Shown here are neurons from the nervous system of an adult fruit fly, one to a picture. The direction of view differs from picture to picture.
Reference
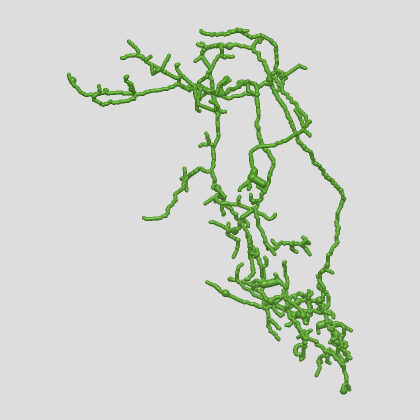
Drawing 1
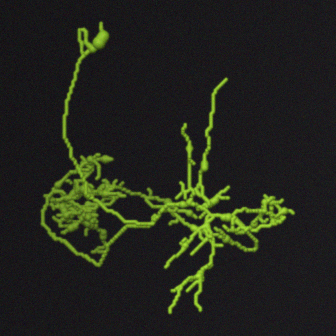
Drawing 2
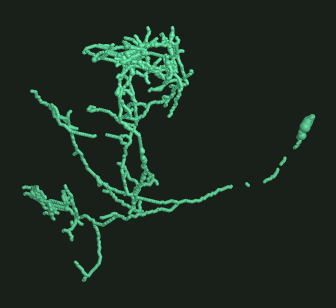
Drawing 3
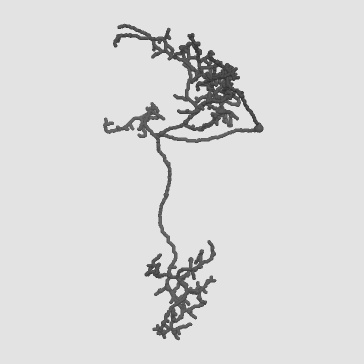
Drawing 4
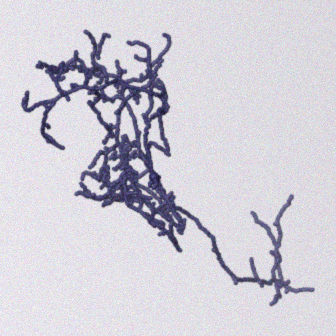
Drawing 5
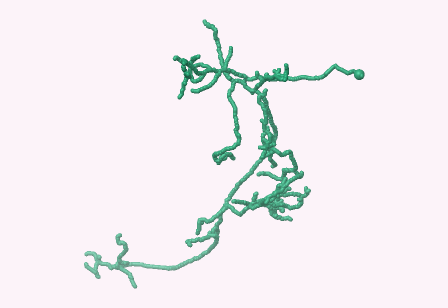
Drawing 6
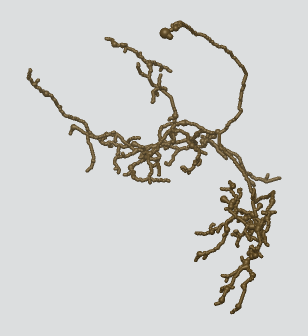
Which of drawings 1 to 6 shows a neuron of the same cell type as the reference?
3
